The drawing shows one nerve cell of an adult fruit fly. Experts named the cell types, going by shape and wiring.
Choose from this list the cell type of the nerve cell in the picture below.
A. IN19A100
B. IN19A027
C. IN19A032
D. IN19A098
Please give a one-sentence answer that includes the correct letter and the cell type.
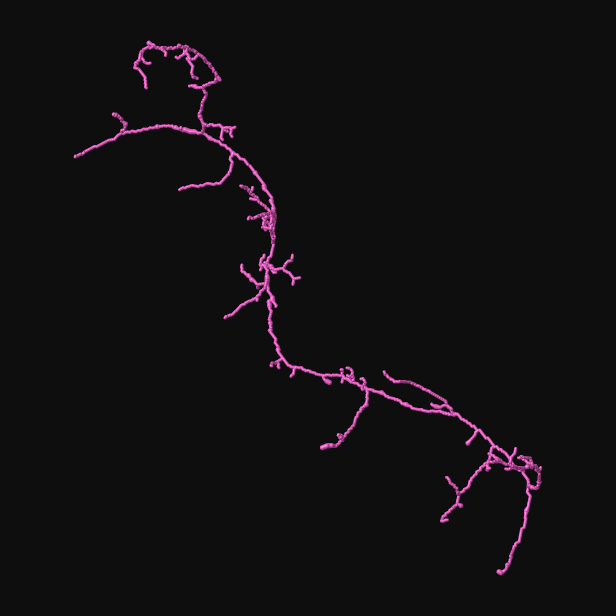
The nerve cell is identified as IN19A098, the cell type in option D.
